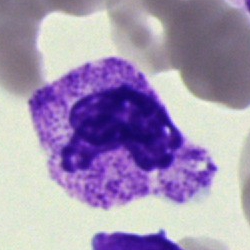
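Segmented neutrophil (central cell). The nucleus is a curved band bent into a horseshoe that opens toward the bottom, with dark, condensed chromatin. The cytoplasm is abundant and pale pinkish-lilac, with fine purple granules scattered throughout.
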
